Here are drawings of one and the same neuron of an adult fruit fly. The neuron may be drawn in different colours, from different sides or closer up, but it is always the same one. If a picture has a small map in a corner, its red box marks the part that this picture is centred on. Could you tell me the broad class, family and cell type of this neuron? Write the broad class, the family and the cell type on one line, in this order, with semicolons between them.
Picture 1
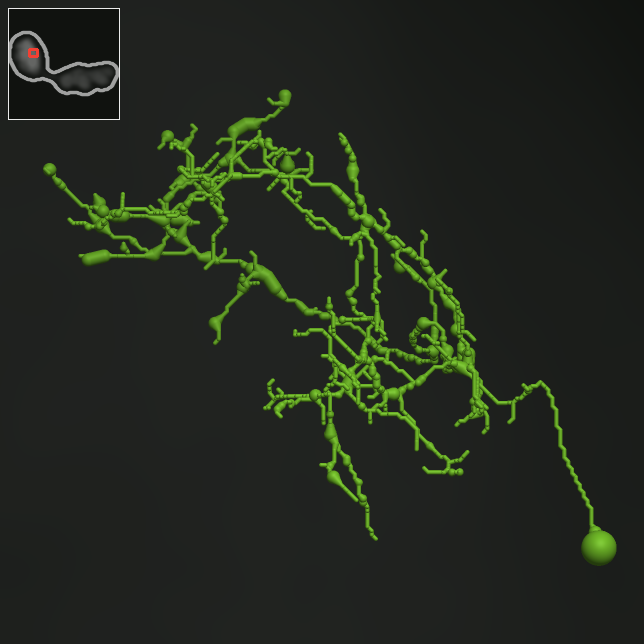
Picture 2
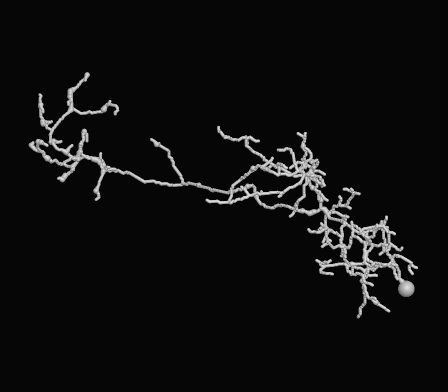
central-brain intrinsic neuron; hemilineage DM6_posterior; CB2783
